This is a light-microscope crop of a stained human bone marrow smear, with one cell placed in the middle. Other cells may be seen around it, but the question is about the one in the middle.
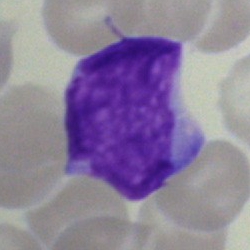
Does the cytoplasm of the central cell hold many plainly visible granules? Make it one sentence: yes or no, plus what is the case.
No, there are no visible granules in its cytoplasm.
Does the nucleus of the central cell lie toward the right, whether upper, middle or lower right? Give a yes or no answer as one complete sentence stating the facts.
No, this cell has its nucleus set toward the left.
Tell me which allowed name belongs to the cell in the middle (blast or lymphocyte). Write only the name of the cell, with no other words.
blast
